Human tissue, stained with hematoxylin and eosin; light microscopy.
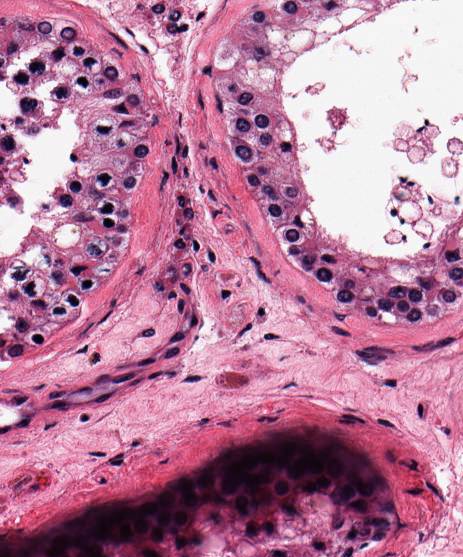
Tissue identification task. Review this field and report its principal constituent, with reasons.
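Those are seminiferous tubules; each is lined by a stratified epithelium several cells deep, with mostly round nuclei.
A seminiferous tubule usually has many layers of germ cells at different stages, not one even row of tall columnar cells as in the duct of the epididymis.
Many of those cells have round, dark nuclei ringed by pale cytoplasm. Each tubule is bounded by a thick, pink, layered wall with flattened spindle-shaped nuclei.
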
